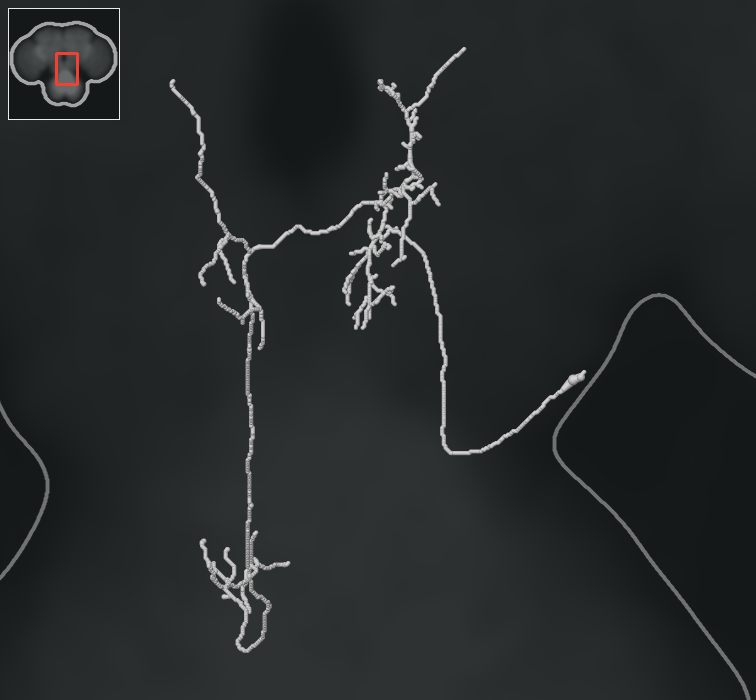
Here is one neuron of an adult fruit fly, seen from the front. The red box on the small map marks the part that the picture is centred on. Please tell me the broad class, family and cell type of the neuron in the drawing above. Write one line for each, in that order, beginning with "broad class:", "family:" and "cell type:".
broad class: descending neuron
family: hemilineage LB6
cell type: DNg18_a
